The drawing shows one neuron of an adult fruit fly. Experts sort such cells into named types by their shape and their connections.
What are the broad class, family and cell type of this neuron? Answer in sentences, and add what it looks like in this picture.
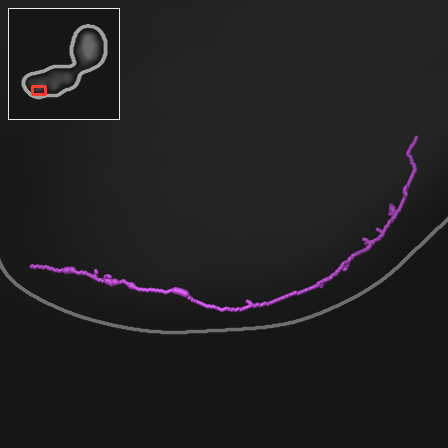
Its broad class is sensory neuron entering the nerve cord. The name of its family is class mechanosensory tactile. The cell type is SNta31. No cell body is drawn. It has a dozen or fewer branch ends.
